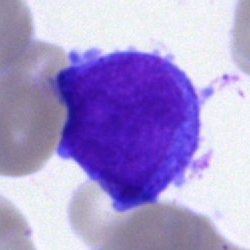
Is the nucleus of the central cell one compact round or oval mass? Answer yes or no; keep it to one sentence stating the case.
Yes, this cell's nucleus is compact and round or oval in shape.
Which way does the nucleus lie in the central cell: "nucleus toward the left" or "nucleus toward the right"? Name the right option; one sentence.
The nucleus of this cell lies toward the left.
